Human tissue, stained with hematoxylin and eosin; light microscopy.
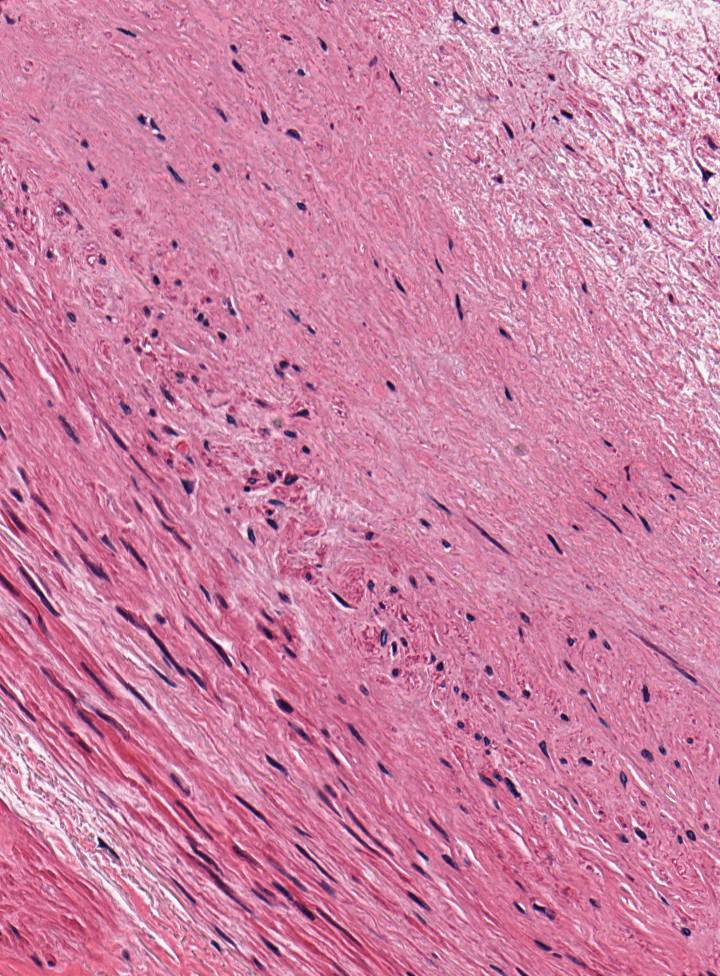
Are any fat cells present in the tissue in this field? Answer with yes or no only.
No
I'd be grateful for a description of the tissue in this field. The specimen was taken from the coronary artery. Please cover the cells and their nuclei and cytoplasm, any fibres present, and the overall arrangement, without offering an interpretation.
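Eosinophilic fibrous tissue occupies the entire field; no epithelium is present. Most nuclei are thin, dark and spindle-shaped. They are more closely packed toward the lower left than toward the upper right. A loose band of clustered, rounder nuclei runs diagonally across the middle.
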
